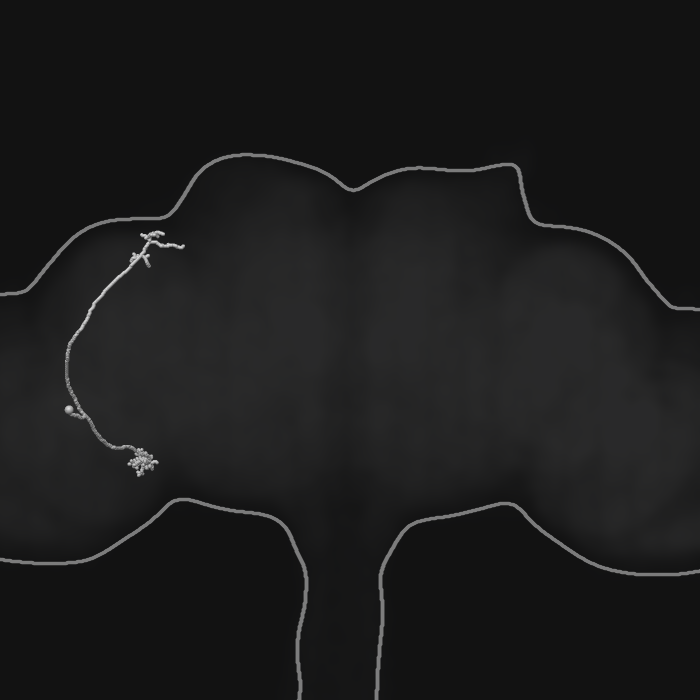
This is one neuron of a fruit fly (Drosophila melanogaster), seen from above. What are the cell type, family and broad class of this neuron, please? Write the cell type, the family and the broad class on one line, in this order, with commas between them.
LC10c-2, hemilineage VPNd2, visual projection neuron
